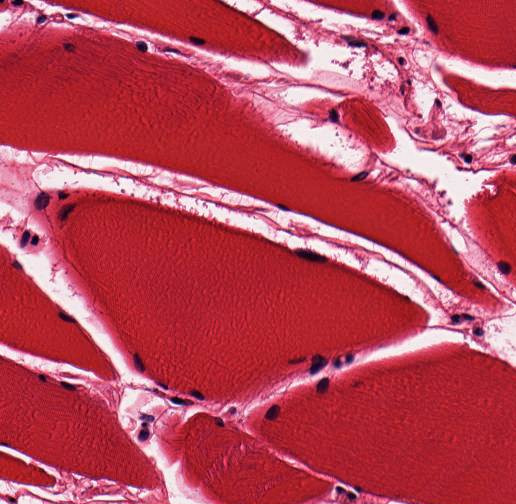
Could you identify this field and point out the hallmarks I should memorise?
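Skeletal muscle, I'd say, fills this field. What settles it is where the nuclei sit: at the edges of the fibres, not in their centres, and they are small, dark and flattened or oval.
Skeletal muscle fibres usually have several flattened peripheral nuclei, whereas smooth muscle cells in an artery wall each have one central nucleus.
The fibre cytoplasm is evenly and strongly eosinophilic, with no vacuoles. Between fibres, loose connective tissue holds scattered small, elongated nuclei.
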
